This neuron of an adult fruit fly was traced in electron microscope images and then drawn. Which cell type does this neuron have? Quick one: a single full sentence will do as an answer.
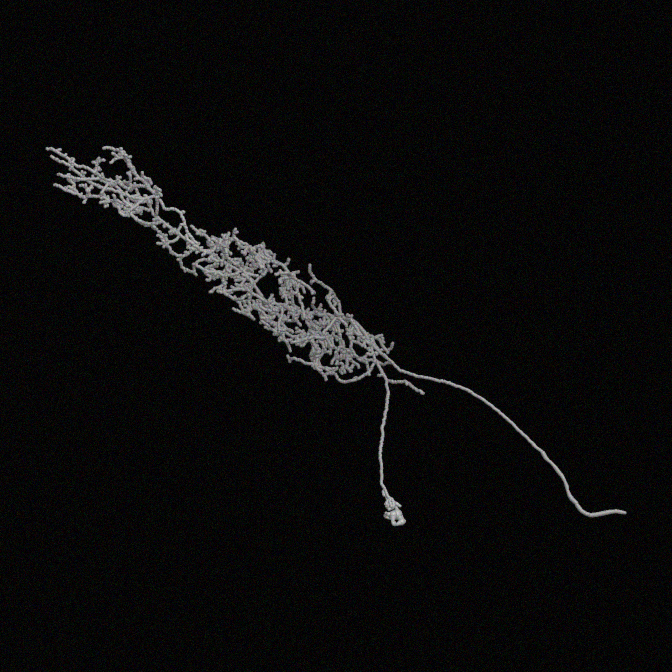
Cell type MNhm43 is what this neuron is.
